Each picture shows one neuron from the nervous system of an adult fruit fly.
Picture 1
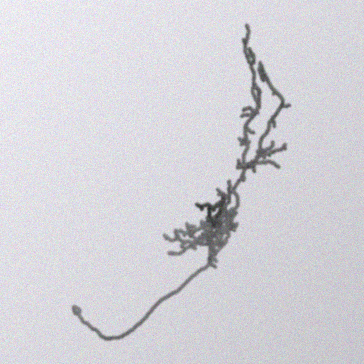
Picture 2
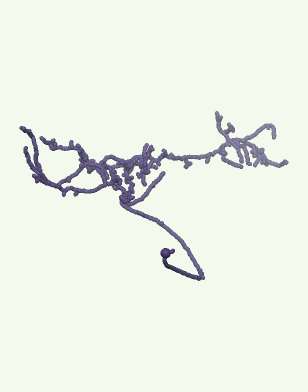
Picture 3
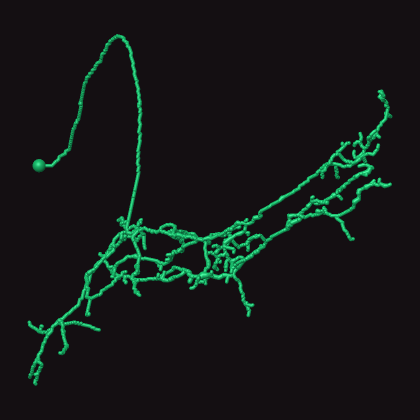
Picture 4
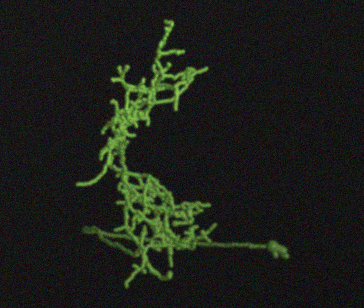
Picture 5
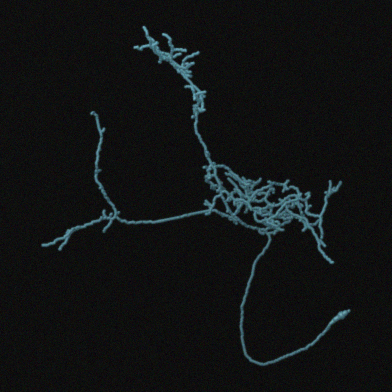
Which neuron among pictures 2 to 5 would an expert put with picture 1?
Picture 5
